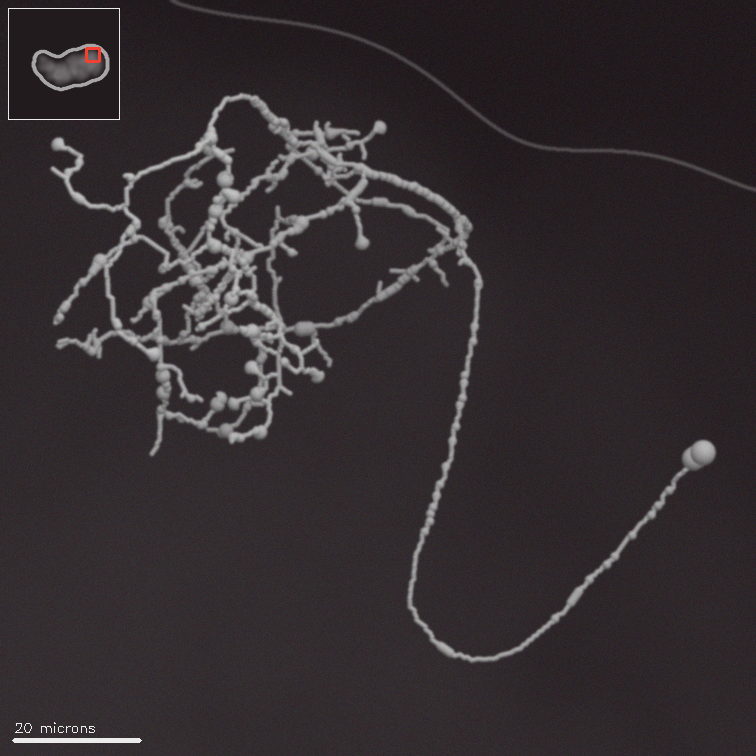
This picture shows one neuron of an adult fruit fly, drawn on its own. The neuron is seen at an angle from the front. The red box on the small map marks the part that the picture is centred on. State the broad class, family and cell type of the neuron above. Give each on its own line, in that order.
central-brain intrinsic neuron
hemilineage VPNl&d1_dorsal
LHAV5a9_a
